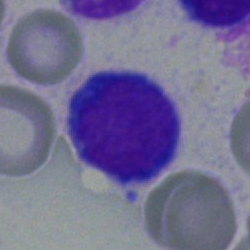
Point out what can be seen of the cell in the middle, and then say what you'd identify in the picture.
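The central cell has a nucleus that occupies nearly all of it. No distinct nucleolus is visible, and the cell shows no granules. At the lower left edge there is a small, pale, round bleb. The cell is a lymphocyte.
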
